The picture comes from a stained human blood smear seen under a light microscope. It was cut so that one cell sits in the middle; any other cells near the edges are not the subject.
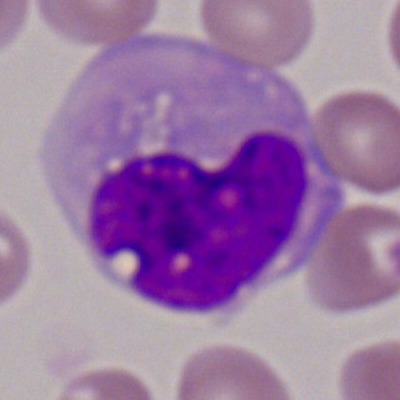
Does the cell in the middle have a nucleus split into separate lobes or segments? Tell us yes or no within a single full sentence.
No, its nucleus is undivided, compact and round, oval or kidney-shaped.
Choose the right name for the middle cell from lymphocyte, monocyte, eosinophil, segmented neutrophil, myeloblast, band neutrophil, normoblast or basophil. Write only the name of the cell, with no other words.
monocyte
